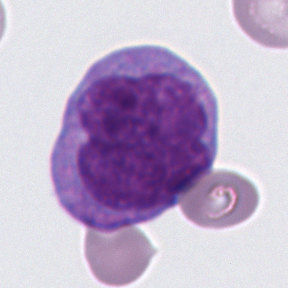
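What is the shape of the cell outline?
Roughly round and smooth, with no hair-like projections standing out from the surface.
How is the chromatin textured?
Finely granular, not coarsely clumped.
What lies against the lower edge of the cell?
Two red cells.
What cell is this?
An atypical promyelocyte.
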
